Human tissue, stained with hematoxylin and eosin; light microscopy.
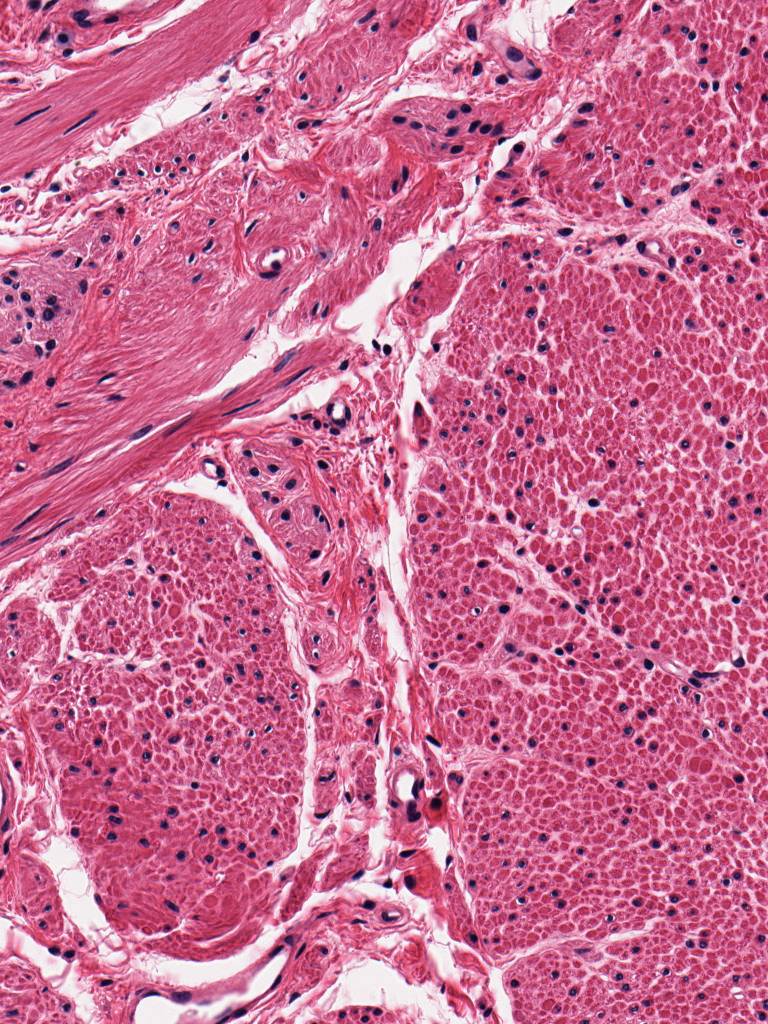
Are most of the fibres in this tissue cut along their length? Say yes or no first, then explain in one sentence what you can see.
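No. The field is made up of bundles of smooth muscle separated by narrow bands of connective tissue, and the largest bundles, cut across, fill the right half and the lower left.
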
